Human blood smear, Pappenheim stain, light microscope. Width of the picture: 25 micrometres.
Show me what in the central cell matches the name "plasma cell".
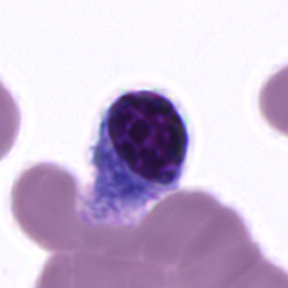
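Yes, that's a plasma cell.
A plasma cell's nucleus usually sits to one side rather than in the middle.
This one fits, lying off-centre toward the upper right, with most of the cytoplasm on the lower-left side of it.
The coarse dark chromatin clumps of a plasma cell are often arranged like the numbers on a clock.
Here the chromatin is dark purple and coarse, forming a clumped network. No vacuoles show in the cytoplasm.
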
